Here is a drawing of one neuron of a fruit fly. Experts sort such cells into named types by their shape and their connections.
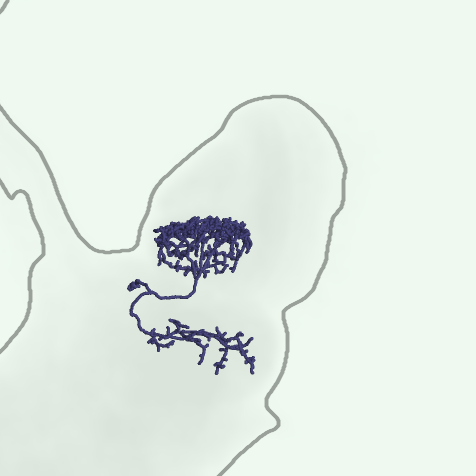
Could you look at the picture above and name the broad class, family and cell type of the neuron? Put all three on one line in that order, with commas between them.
visual projection neuron, hemilineage VPNp&v1_ventral, LT74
